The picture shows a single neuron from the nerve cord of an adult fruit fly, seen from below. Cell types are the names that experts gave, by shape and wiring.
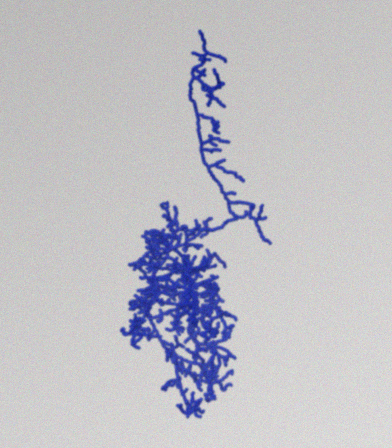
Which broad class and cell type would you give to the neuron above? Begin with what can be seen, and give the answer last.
Dozens of branch ends can be seen. As drawn here it is more than twice as tall as it is wide. Its broad class is nerve-cord intrinsic neuron. Its cell type is INXXX247.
